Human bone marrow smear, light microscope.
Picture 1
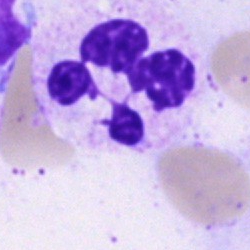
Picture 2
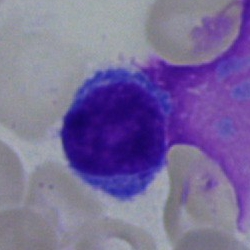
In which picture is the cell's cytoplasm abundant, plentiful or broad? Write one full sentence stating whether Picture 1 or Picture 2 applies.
The cell in picture 1 has a broad area of cytoplasm.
